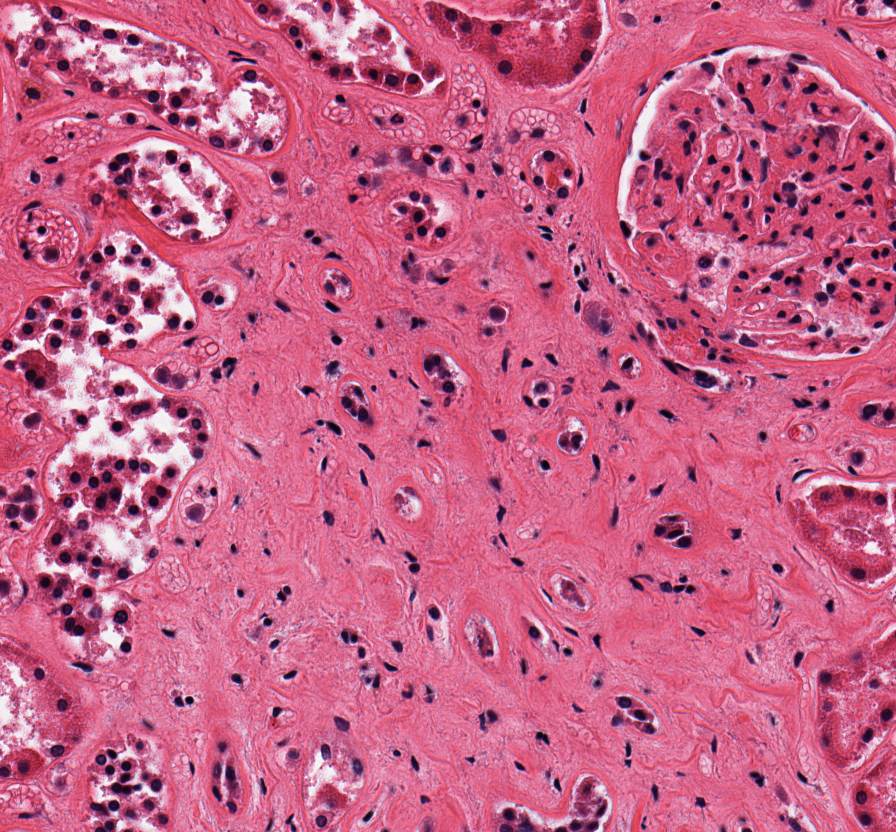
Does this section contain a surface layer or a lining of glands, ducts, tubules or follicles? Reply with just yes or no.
Yes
